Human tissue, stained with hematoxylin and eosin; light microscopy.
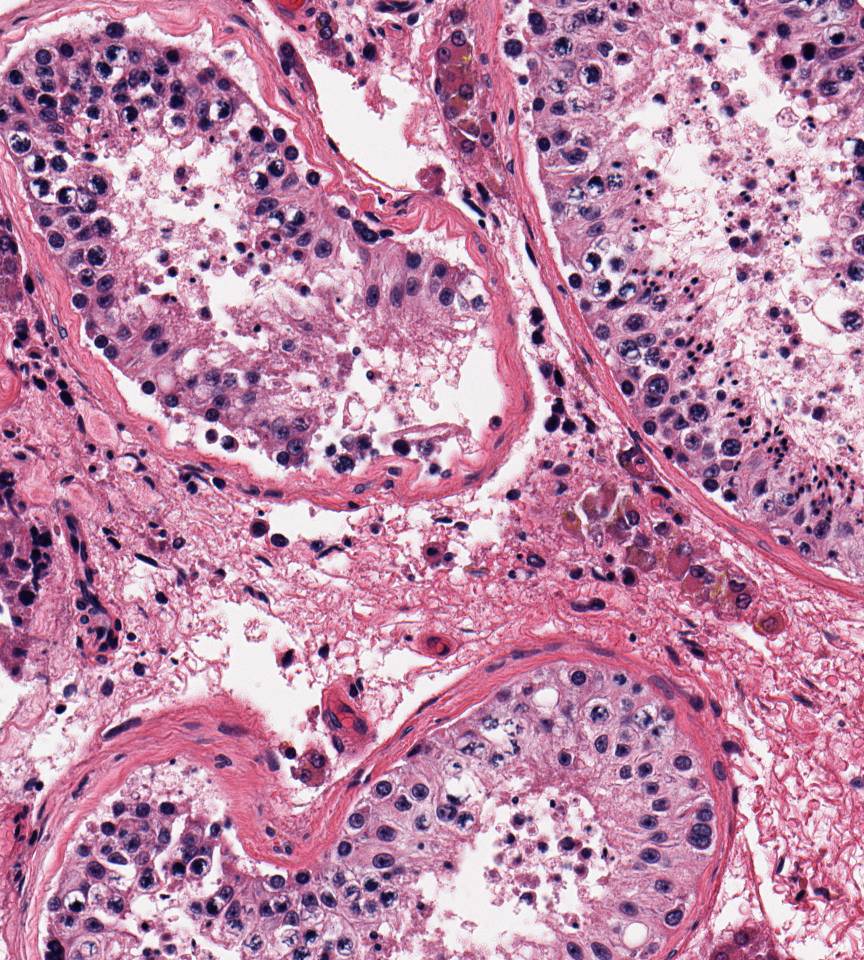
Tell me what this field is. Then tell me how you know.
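Seminiferous tubule: three large cross-cut profiles fill the top left, top right and bottom, with interstitial tissue centrally. Each is lined by many rows of rounded cells; the centres hold loose, pale pink flocculent material and detached cells.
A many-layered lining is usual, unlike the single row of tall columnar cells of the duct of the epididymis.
At right centre lies a small cluster of polygonal, pink cells with yellow-brown pigment.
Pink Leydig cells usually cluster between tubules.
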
